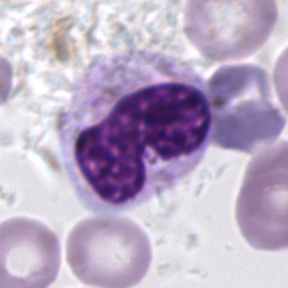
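Band neutrophil: notice the kidney-shaped nucleus, with its notch on the lower right side. The dark purple chromatin has scattered lighter patches instead of being evenly dense. Pale greyish-lilac cytoplasm forms a wider band above the nucleus than below it.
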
